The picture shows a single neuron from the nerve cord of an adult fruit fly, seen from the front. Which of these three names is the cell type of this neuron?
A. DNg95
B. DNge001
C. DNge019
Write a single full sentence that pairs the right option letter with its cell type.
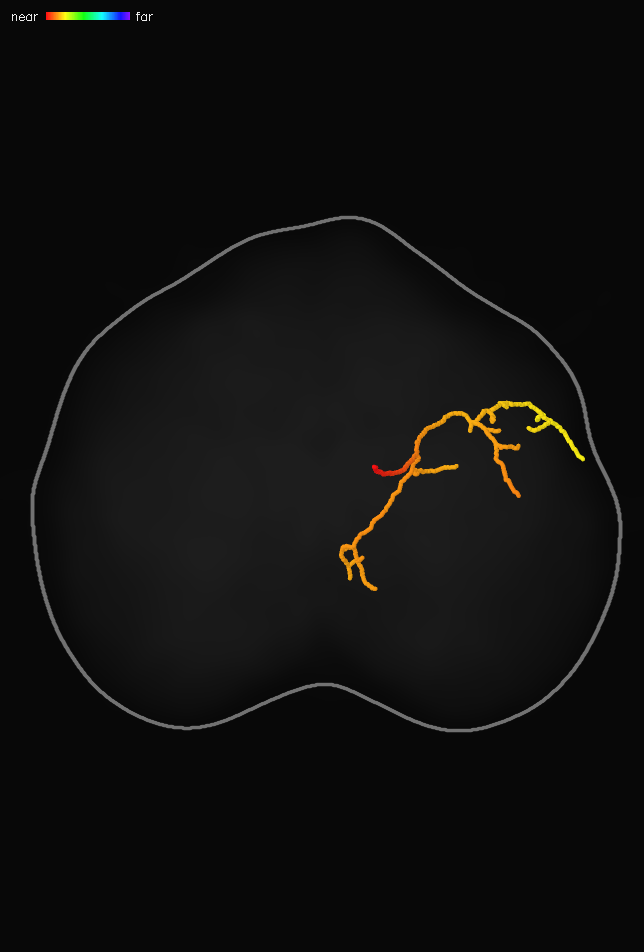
Option C, DNge019, is the cell type of the neuron.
